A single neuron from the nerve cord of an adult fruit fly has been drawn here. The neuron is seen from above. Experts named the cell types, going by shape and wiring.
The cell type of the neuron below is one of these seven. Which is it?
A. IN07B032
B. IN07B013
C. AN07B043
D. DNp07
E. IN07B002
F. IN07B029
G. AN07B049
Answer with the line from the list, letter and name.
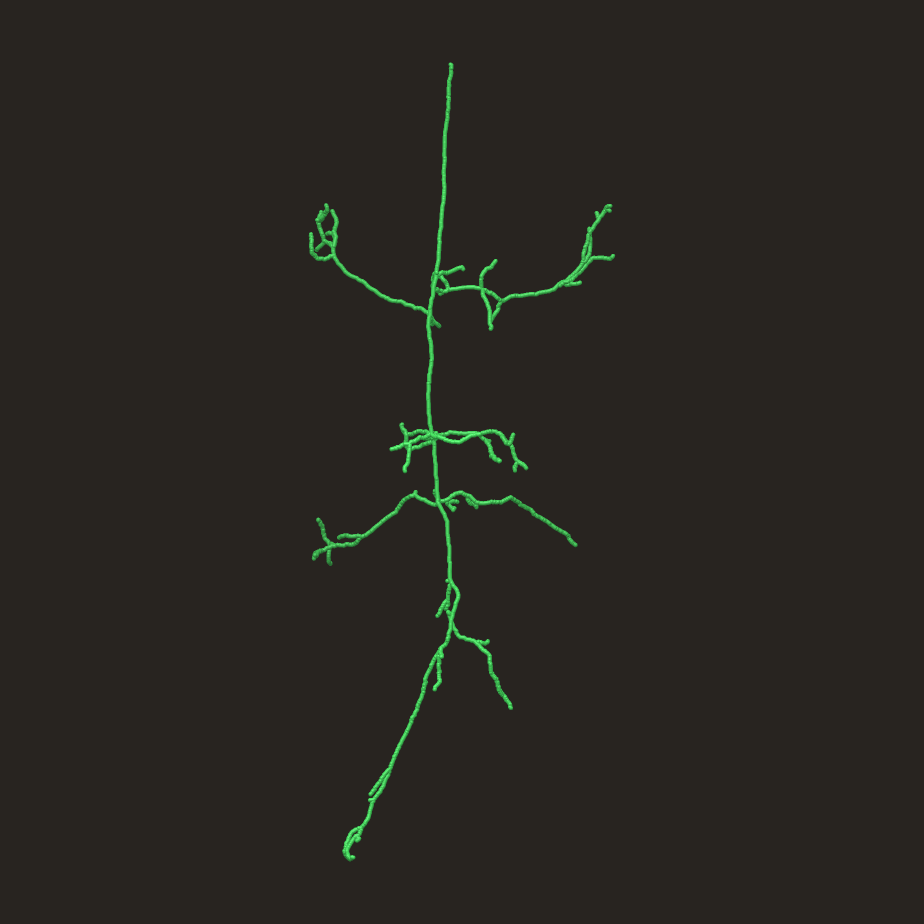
D. DNp07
